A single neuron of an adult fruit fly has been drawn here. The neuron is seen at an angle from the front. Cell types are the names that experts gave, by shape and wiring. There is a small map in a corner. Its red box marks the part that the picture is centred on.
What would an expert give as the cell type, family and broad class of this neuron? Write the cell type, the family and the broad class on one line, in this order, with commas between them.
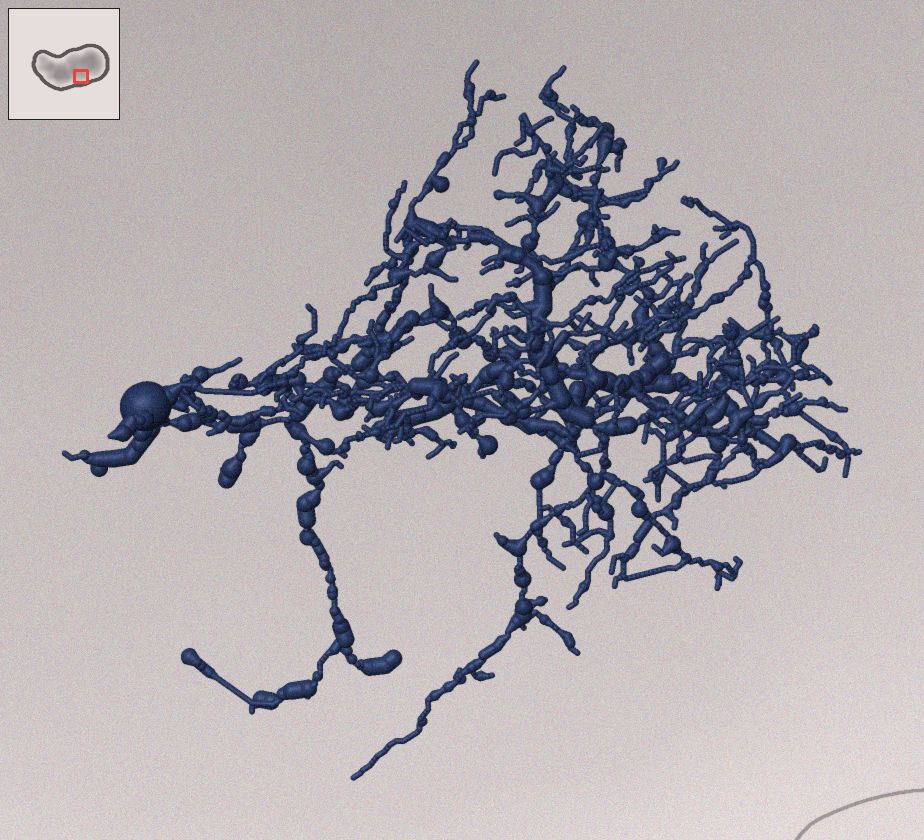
GNG165, hemilineage TRdl_b, central-brain intrinsic neuron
